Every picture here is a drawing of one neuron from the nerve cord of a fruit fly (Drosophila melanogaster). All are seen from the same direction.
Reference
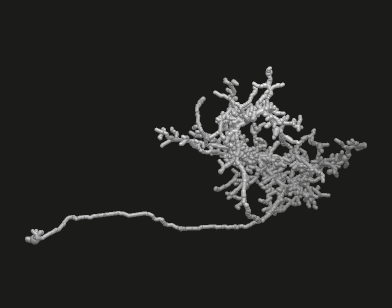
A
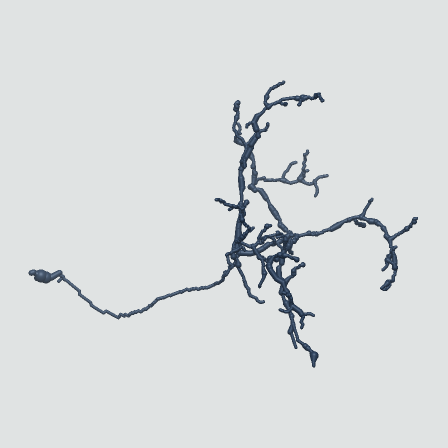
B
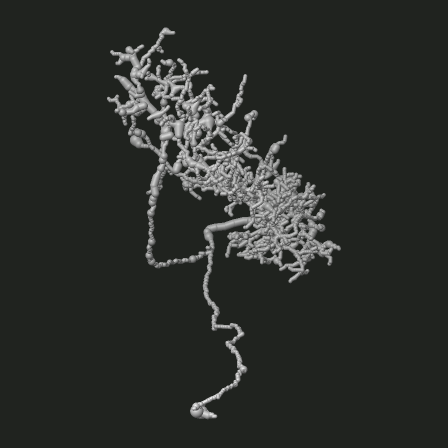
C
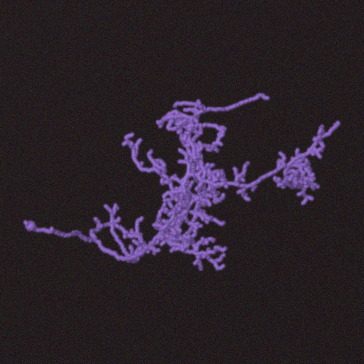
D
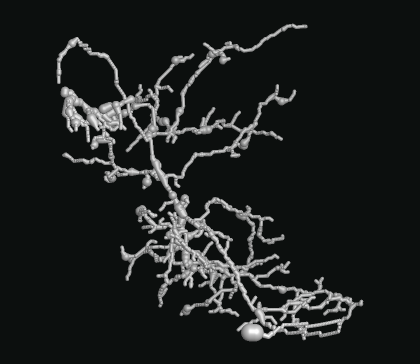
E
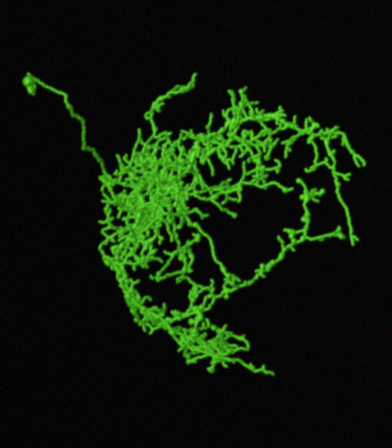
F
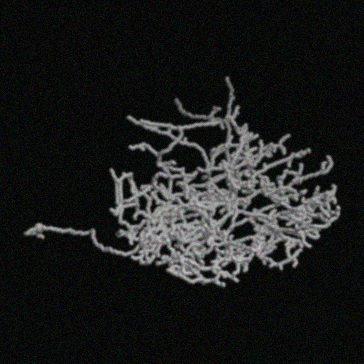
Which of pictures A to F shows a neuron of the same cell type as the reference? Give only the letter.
B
